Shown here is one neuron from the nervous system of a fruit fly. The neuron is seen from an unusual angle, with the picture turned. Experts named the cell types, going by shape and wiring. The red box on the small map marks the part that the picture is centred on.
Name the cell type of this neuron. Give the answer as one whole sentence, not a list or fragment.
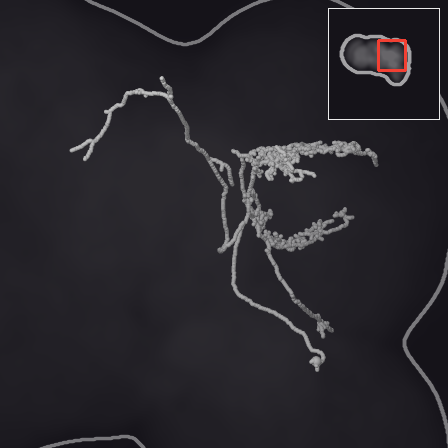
The cell type of the neuron here is IN23B060.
